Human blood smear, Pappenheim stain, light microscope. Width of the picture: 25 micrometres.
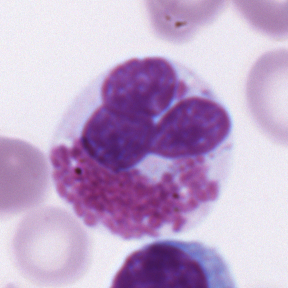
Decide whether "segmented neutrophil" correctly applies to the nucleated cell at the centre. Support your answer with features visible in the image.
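Granules come first on the checklist: the cytoplasm holds many coarse, round, reddish-pink granules. The name segmented neutrophil therefore does not fit; the cell is an eosinophil.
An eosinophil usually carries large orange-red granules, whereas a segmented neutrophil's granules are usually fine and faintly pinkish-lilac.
Next, the nucleus: its chromatin stains a dense purple.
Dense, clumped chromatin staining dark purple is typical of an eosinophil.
Last, outline and background: the cell is round and smooth, and where the cytoplasm is free of granules it is pale and nearly colourless.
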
